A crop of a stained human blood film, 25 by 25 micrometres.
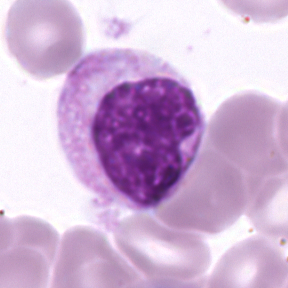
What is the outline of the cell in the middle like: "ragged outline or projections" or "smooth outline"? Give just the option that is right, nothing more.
Smooth outline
